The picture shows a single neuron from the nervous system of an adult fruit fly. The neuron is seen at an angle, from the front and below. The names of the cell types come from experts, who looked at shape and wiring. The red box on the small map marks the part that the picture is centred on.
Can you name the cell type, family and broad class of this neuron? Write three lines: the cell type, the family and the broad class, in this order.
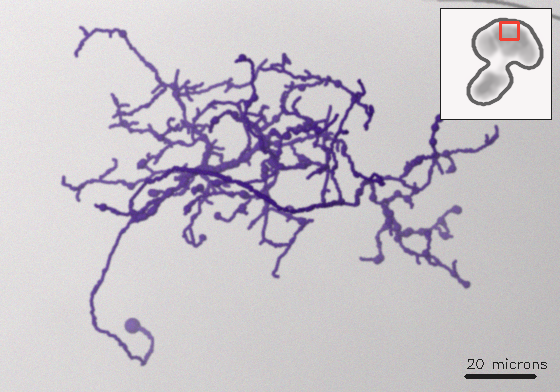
SMP513
hemilineage DM3_dorso_medial
central-brain intrinsic neuron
